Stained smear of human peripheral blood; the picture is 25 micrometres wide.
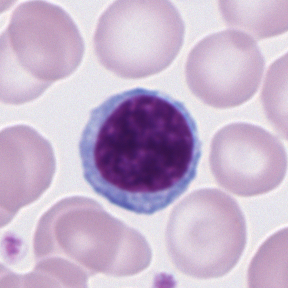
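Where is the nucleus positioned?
Slightly off-centre, toward the top of the cell.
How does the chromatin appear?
Dark purple and coarsely clumped, with no nucleolus visible.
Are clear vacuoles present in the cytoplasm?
No; the cytoplasm shows no clear vacuoles.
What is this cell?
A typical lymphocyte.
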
